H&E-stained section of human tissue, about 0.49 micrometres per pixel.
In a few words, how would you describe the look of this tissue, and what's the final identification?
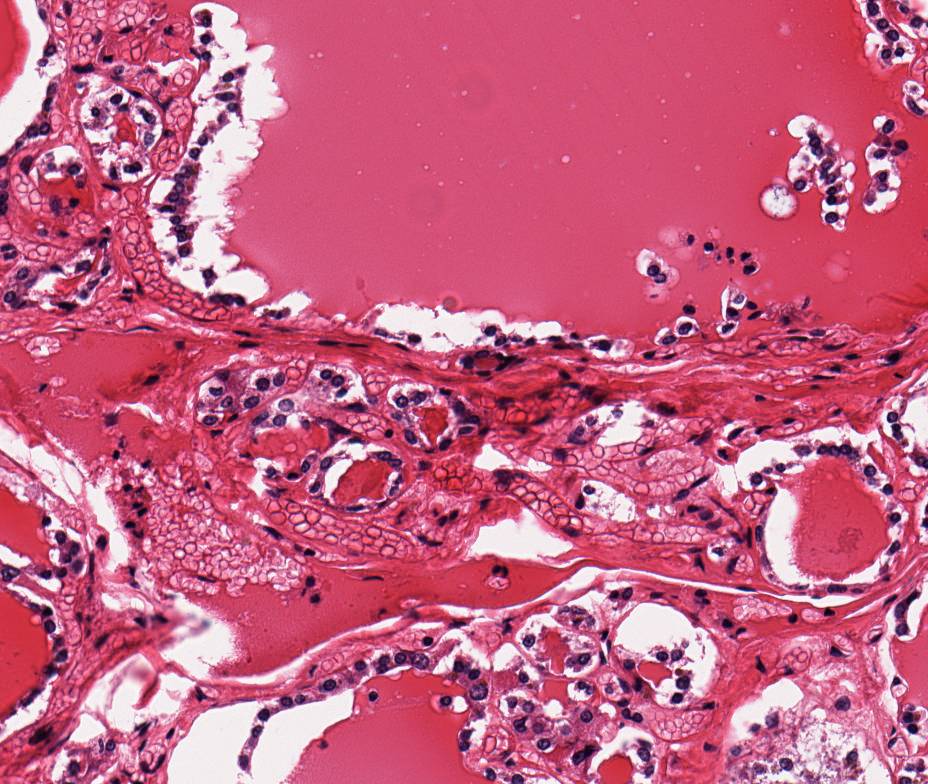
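Nuclei of clear cells: small, round, dark and fairly uniform. Middle band: small round units whose lumens hold pink material. Upper right: small detached cell clusters floating in that material. Many spaces: white clefts between the pink contents and the lining cells. This is thyroid.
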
